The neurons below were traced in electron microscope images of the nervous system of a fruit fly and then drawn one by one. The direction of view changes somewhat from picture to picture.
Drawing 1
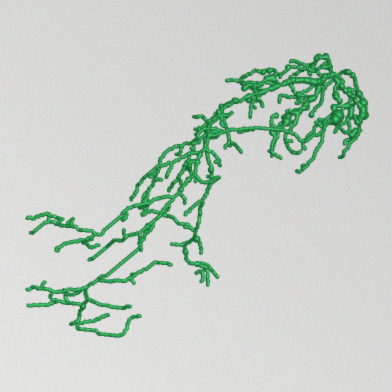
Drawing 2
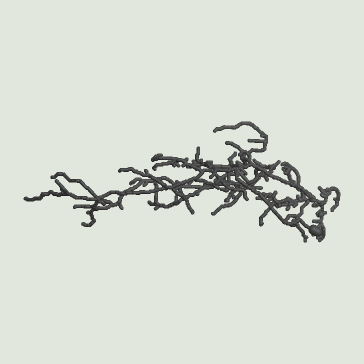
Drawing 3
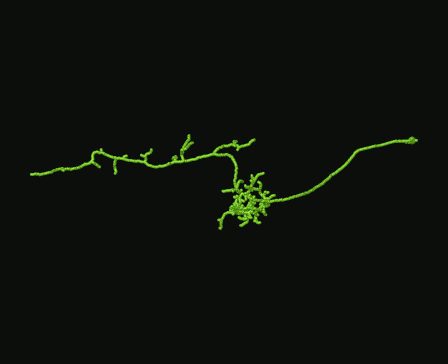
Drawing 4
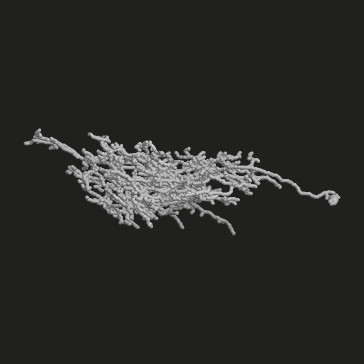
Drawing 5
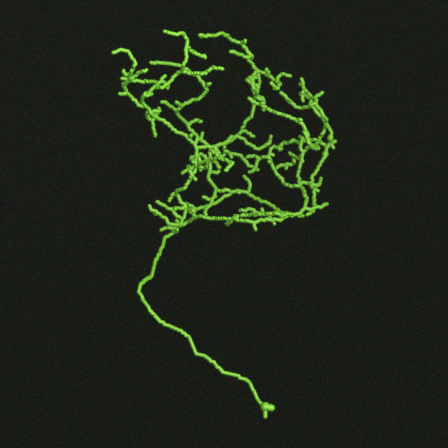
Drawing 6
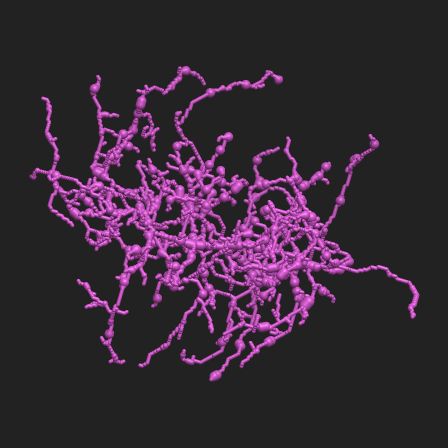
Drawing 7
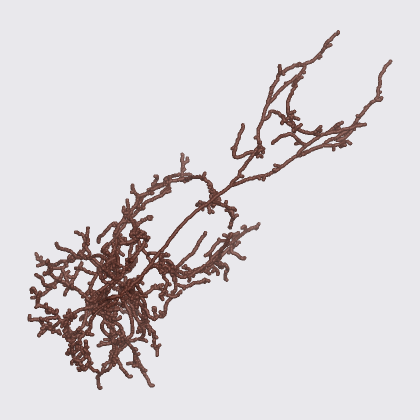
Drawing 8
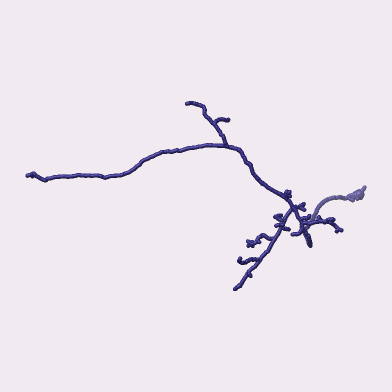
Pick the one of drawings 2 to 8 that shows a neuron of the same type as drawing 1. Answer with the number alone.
2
